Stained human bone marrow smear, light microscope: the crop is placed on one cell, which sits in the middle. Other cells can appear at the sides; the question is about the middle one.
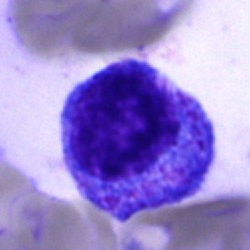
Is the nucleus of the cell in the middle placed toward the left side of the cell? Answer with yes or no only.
Yes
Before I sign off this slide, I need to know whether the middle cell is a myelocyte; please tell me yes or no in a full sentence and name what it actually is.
No, the middle cell is actually a promyelocyte rather than a myelocyte.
